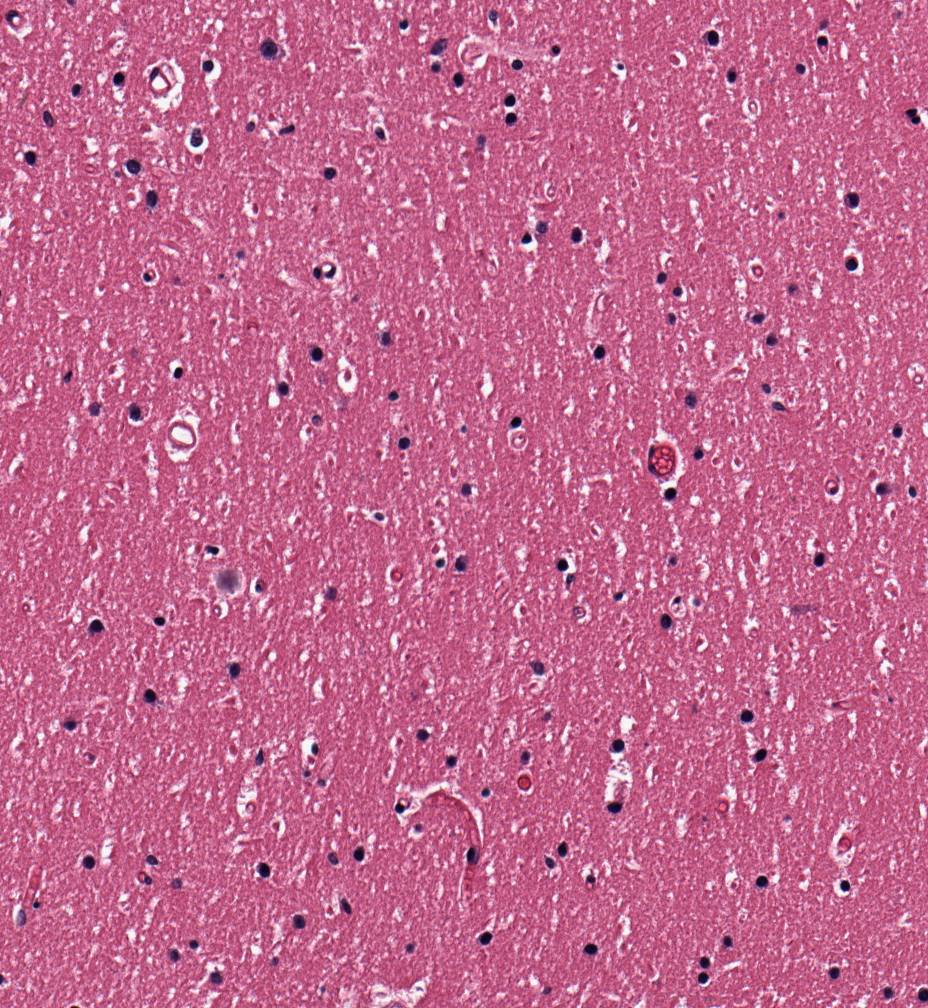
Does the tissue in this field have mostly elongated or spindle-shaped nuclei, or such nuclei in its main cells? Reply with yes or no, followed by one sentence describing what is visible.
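No. Most nuclei are small, round and dark, with little or no visible cytoplasm.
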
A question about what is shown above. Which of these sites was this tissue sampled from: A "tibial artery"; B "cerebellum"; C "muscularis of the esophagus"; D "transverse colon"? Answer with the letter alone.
B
